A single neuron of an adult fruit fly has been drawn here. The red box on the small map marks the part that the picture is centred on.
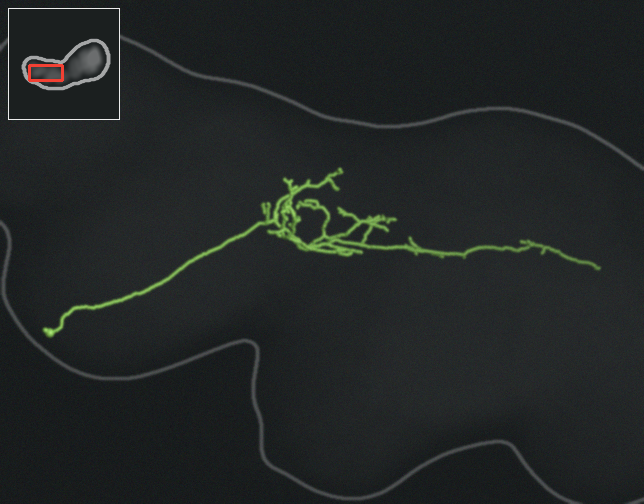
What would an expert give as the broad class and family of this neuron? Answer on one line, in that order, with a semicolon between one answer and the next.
nerve-cord intrinsic neuron; hemilineage 16B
